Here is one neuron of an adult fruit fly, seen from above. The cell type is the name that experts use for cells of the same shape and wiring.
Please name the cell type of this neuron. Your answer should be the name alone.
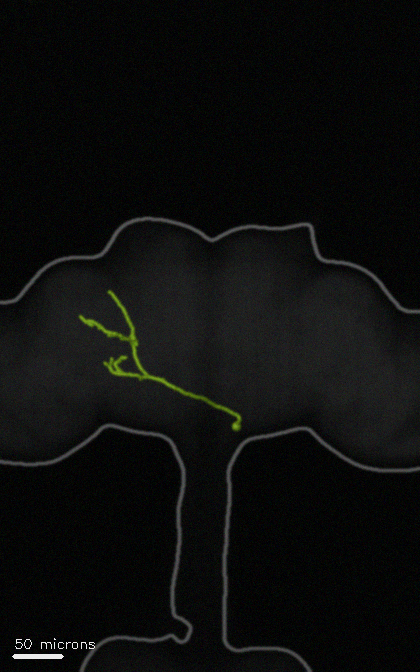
CB1789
